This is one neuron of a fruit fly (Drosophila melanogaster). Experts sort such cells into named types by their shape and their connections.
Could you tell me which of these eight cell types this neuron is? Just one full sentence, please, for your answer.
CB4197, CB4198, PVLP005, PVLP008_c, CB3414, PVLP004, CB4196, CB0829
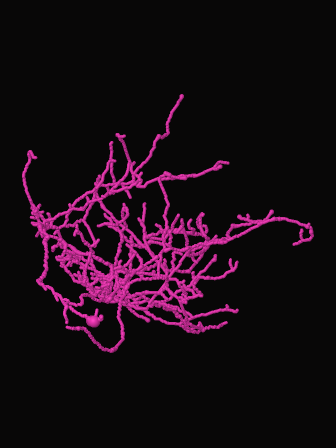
This neuron is a cell of type CB0829.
